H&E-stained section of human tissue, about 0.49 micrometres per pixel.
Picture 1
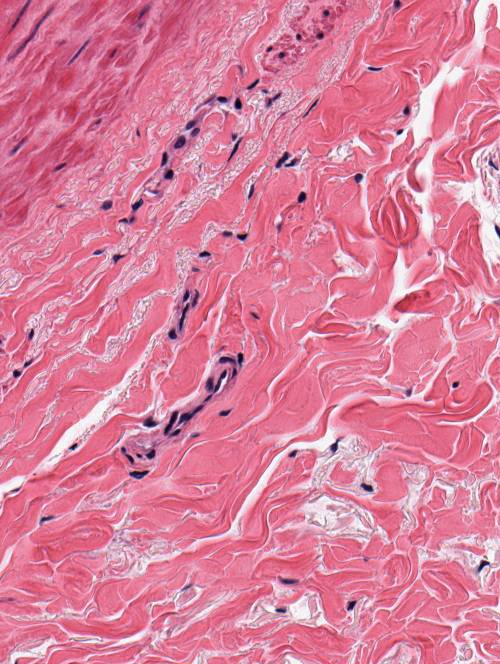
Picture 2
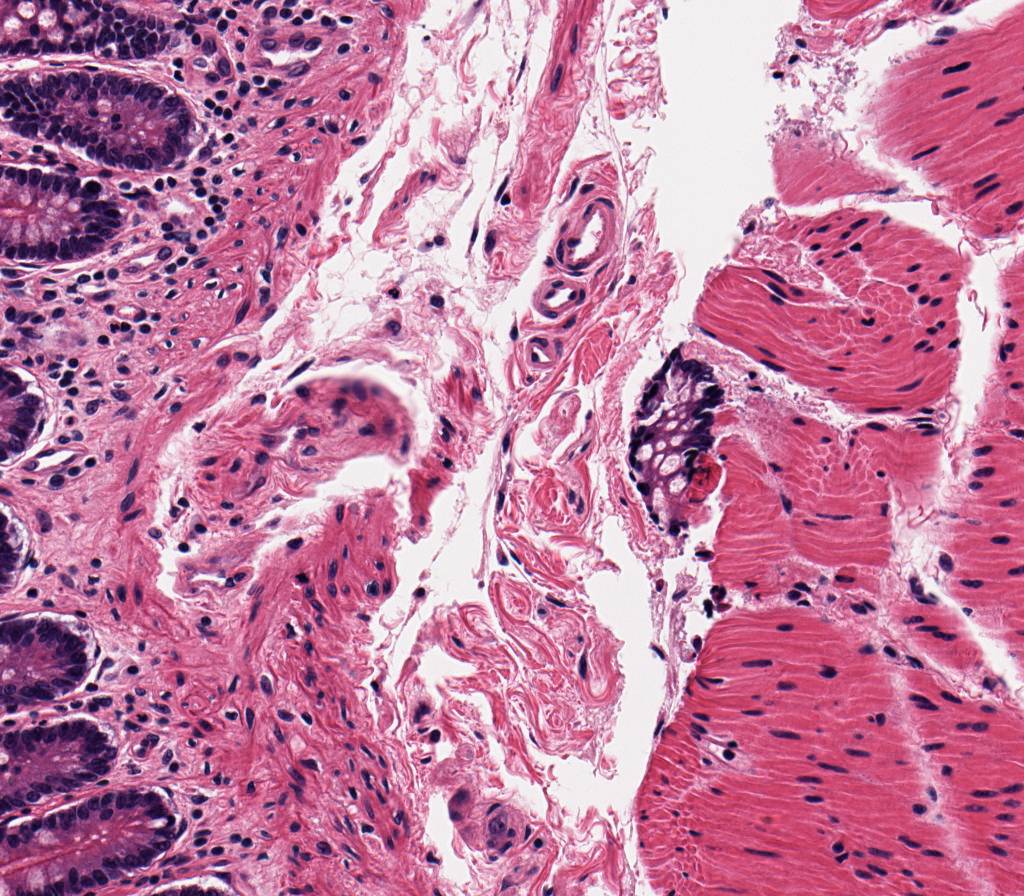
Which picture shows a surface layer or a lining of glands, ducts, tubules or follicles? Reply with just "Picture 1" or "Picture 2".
Picture 2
